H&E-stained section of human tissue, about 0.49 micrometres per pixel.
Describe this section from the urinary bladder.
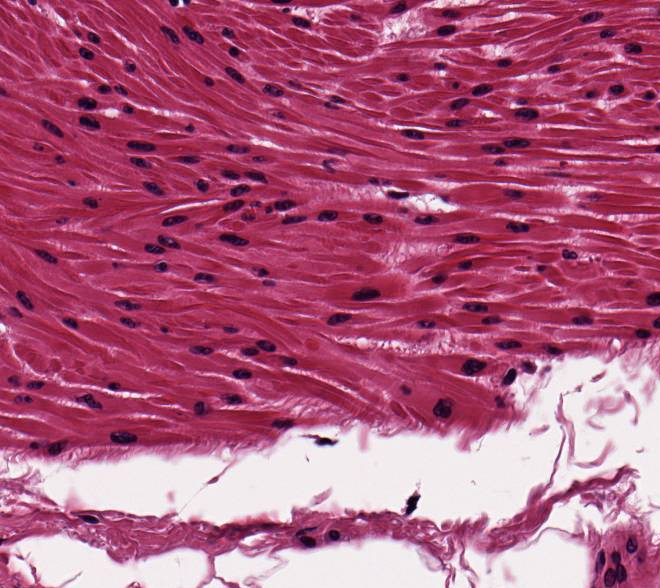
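Upper two-thirds of field, roughly: dense band of smooth muscle. Muscle fibres run roughly horizontally, in parallel, gently wavy lines. Nuclei elongated, ends blunt and rounded. Cytoplasm deep pink.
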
